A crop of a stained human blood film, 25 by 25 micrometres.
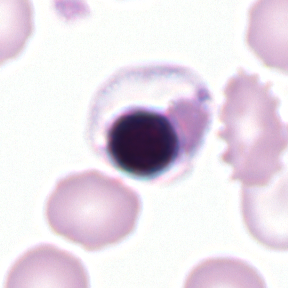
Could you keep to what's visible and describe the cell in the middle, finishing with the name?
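Round nucleus, its outline smooth and even; no nucleoli seen. Position off-centre, in the lower part of the cell. Cell outline rounded, marked by a thin, faint border. Name: normoblast.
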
